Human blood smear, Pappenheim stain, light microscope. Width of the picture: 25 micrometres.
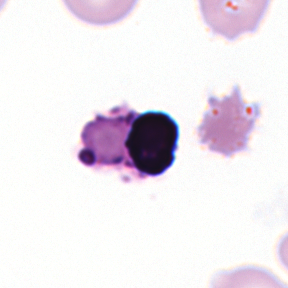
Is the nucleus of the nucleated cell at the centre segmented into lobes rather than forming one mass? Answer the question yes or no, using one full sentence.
No, the nucleus of the cell is a single undivided, compact round, oval or kidney-shaped mass.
